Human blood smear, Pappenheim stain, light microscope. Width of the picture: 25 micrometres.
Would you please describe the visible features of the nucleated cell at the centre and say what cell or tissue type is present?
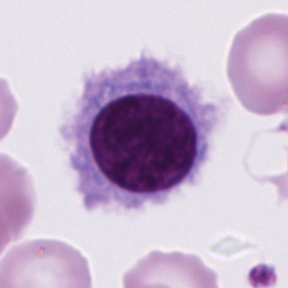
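The cell is about 13 micrometres across, and its outer edge is ragged and fringed rather than smooth, with fine hair-like projections sticking out from the whole circumference. Its cytoplasm is pale greyish blue. The nucleus is round, about 9 micrometres across, with an even outline showing no notch or indentation, and it fills about 50% of the cell's area. This is a hairy cell.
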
